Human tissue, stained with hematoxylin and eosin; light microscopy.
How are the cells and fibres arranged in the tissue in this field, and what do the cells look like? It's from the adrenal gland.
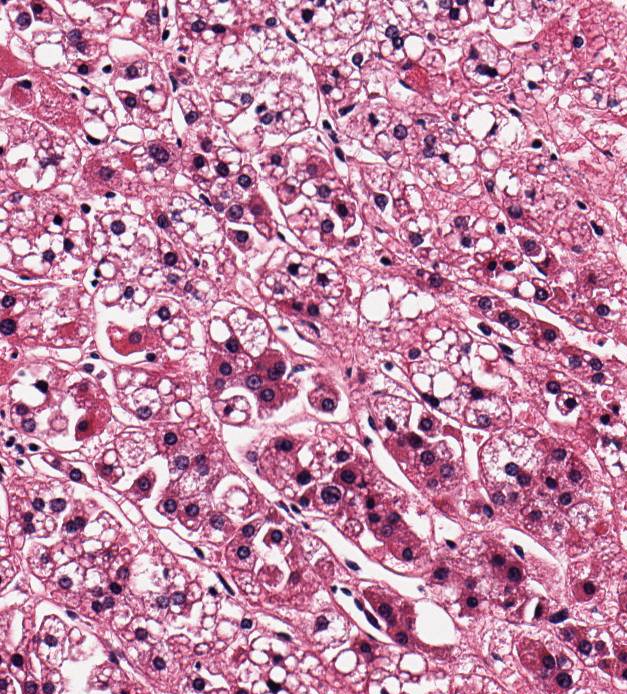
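Throughout, polygonal cells form cords and nests between narrow slit-like spaces. Nuclei: round, central, many with nucleoli visible. Some cells hold one or a few large round clear vacuoles, far bigger than nearby small ones. Lining the spaces, flat cells with thin dark elongated nuclei, consistent with endothelial cells.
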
